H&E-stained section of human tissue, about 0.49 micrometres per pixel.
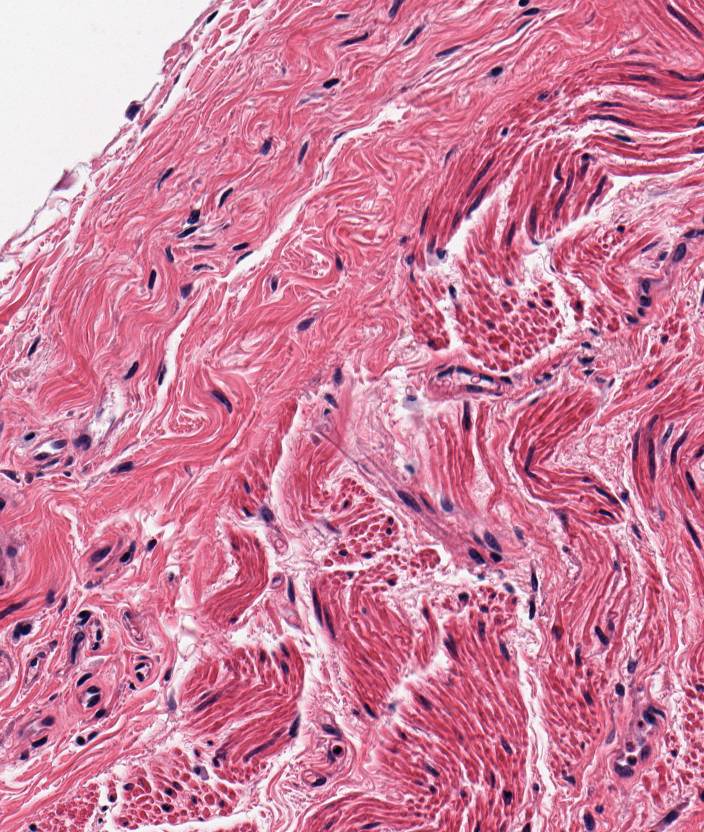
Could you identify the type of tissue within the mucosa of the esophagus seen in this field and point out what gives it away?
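This section shows smooth muscle. Its bundles interlace in different directions, some cut lengthwise and others across, and the cells carry elongated, blunt-ended nuclei centrally within pink cytoplasm.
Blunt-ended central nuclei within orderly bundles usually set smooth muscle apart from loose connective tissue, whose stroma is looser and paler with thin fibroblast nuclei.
No epithelial lining or fat cells are present.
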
